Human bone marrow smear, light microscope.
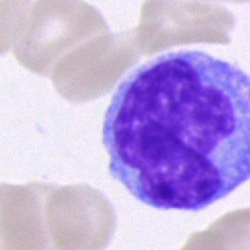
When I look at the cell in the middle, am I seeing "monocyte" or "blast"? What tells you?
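This is a monocyte. Its nucleus is folded, with a deep notch cutting in from the lower right side. The chromatin is dark purple and clumped, with small pale gaps between the clumps. The rim of cytoplasm is widest on the right side of the cell, and no distinct granules are visible in it.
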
